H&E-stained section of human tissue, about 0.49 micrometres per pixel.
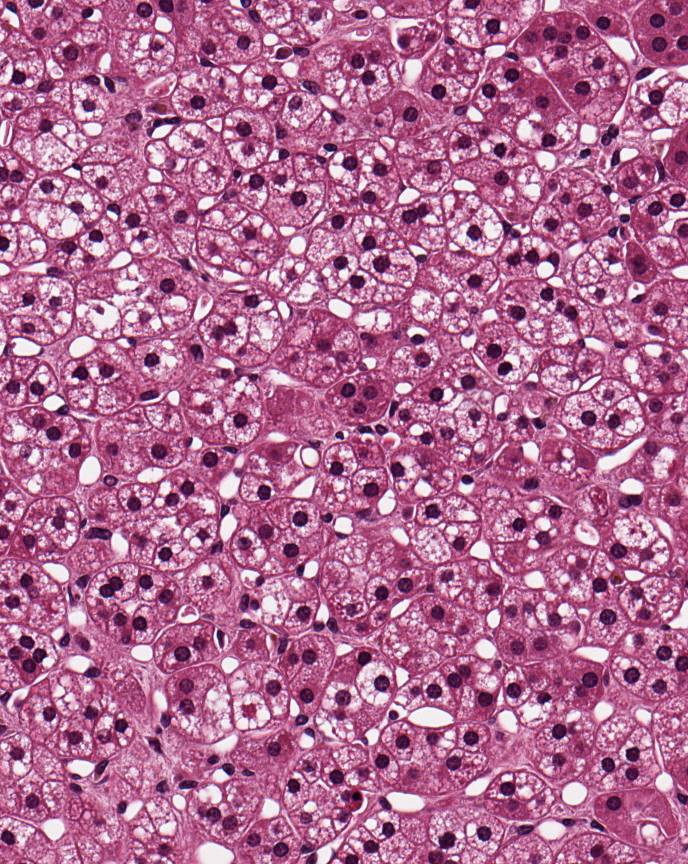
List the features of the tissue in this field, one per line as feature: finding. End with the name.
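Arrangement: polygonal cells in small nests and short cords, thin partitions between
Cytoplasm, most cells: pale, filled with many small clear vacuoles, foamy
Cytoplasm, minority: denser pink, no vacuoles, small scattered groups, one just left of centre
Capillaries: thin-walled, empty white slits and ovals between nests, flat elongated nuclei along walls
Tissue: adrenal gland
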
